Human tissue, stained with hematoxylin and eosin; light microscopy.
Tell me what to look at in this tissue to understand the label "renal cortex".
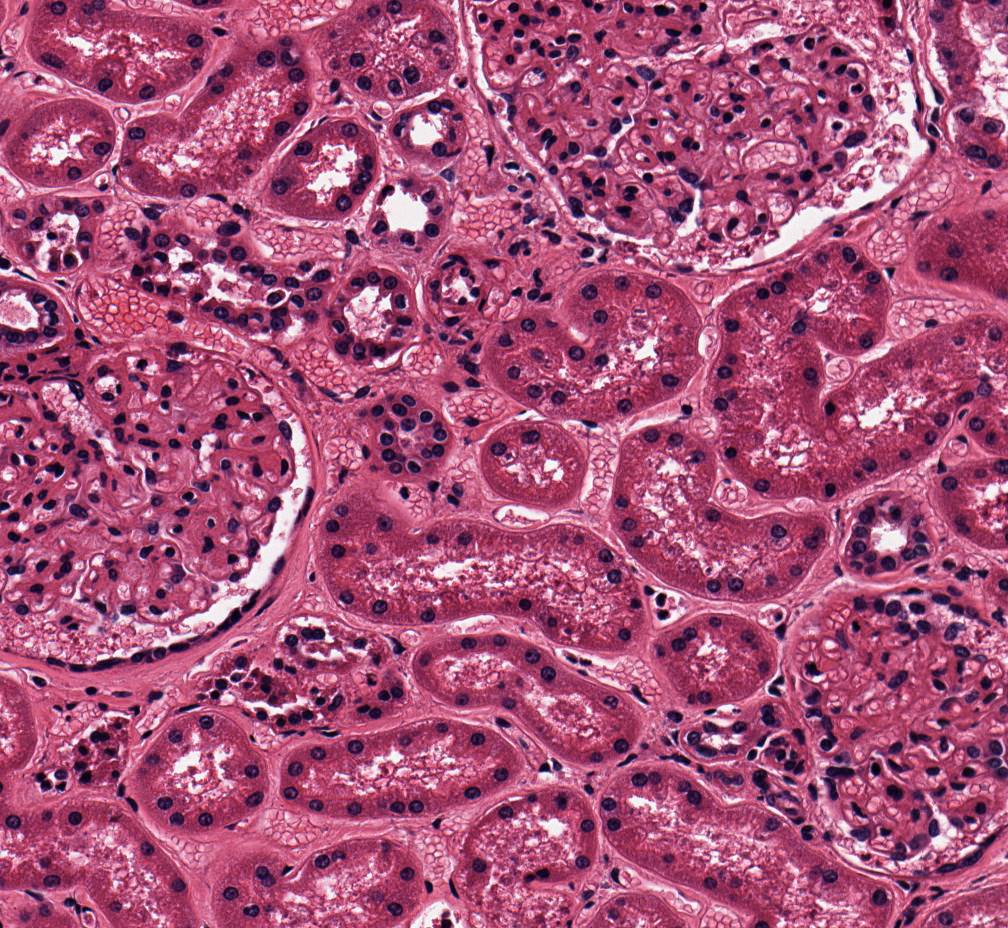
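In keeping with renal cortex, three rounded glomeruli lie among closely packed tubules: upper centre-right, left middle and lower right edge.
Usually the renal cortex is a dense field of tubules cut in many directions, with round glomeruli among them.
The scant interstitium, thin strands with few cells, fits as well.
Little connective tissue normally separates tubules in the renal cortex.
Most tubules have a single layer of tall cuboidal cells with deeply eosinophilic, granular cytoplasm. A thin white crescent of Bowman's space separates the left tuft from its capsule.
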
